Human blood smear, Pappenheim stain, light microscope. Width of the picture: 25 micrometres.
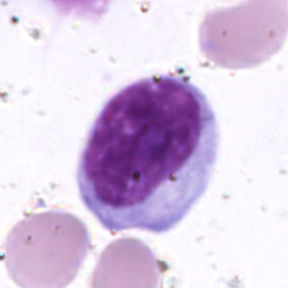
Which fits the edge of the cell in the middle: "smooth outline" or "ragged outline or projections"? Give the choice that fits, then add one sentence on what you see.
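Smooth outline. The cell has a smooth oval outline.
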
